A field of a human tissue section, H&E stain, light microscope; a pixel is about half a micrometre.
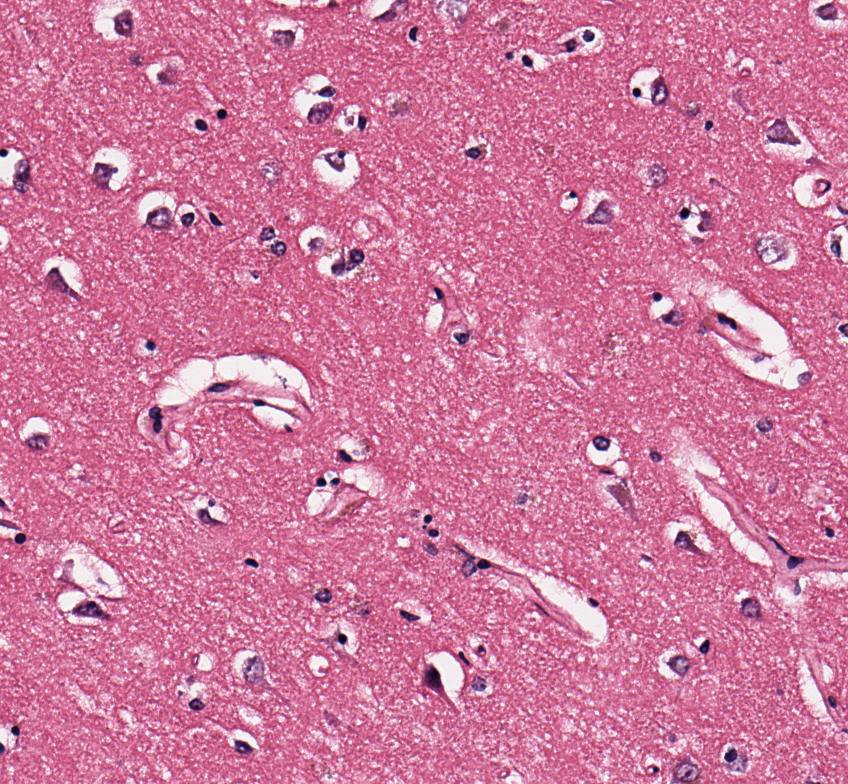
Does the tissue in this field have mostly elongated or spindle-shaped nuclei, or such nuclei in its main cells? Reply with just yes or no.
No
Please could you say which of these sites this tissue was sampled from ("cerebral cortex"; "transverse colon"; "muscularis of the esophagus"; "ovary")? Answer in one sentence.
The site this tissue was sampled from is the cerebral cortex.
